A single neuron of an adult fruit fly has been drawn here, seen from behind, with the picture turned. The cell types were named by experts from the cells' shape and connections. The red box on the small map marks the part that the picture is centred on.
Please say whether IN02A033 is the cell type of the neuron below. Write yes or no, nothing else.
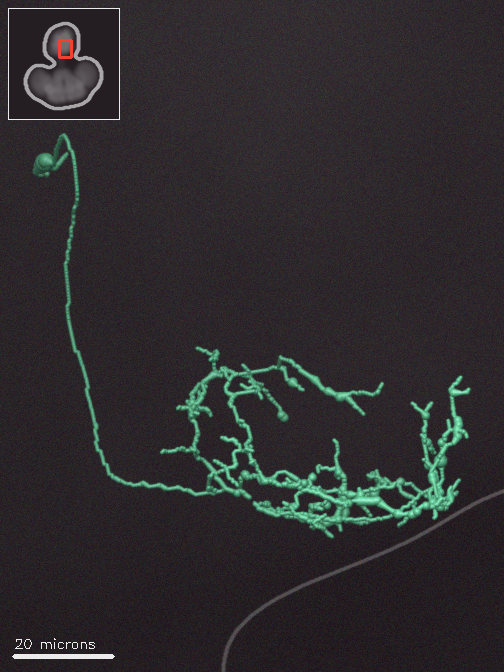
yes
